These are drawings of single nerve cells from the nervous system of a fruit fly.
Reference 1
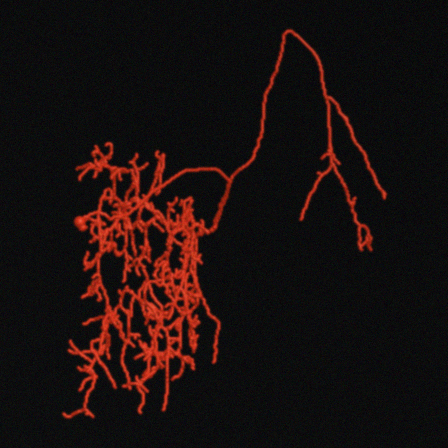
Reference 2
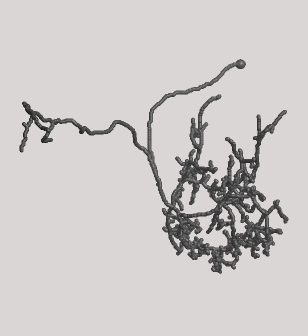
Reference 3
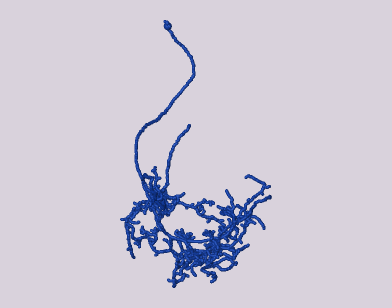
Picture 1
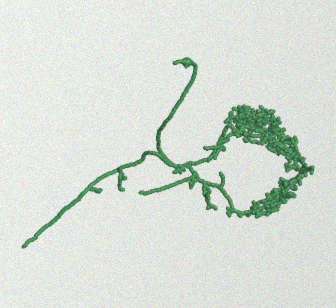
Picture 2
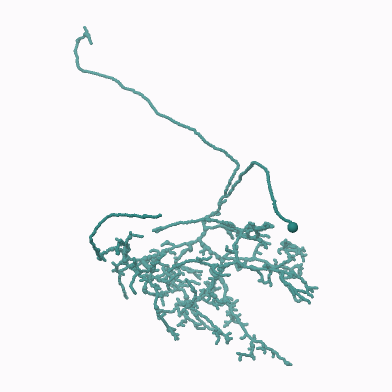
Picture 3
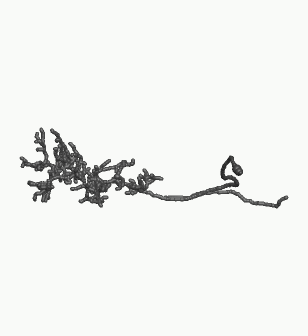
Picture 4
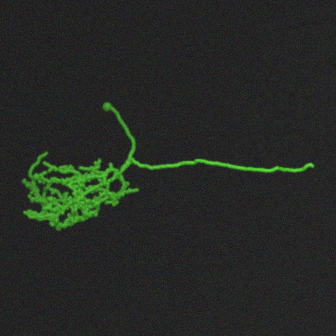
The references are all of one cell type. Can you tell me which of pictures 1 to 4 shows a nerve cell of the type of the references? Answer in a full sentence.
Picture 2 shows a nerve cell of the same cell type.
